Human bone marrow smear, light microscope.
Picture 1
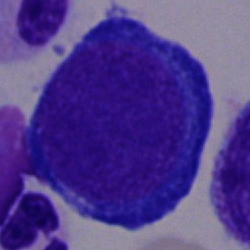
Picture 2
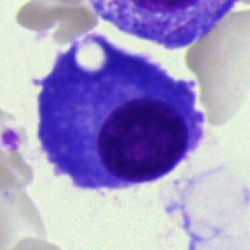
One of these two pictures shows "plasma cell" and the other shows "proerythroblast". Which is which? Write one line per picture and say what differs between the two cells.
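Picture 1 is a proerythroblast. The cytoplasm forms only a thin rim around the nucleus.
Picture 2 is a plasma cell. The cytoplasm is abundant and covers more area than the nucleus.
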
